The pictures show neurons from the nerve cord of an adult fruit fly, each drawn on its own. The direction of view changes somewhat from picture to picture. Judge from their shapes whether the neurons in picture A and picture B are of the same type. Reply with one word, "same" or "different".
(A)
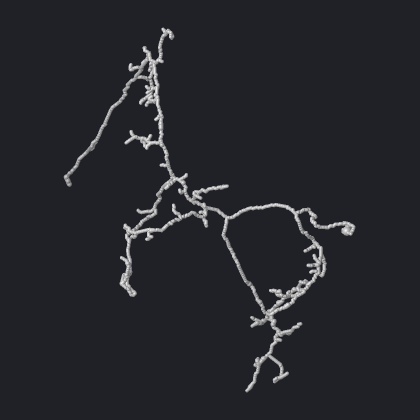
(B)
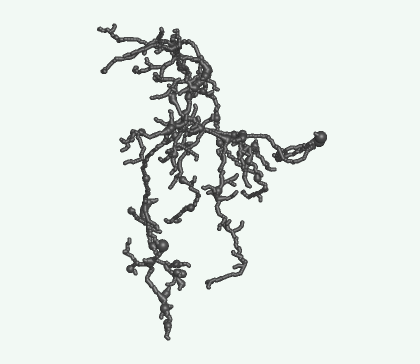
different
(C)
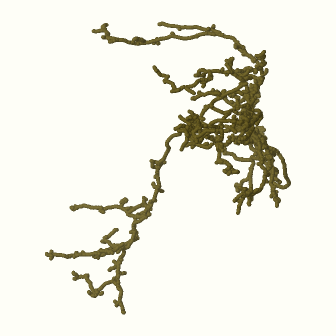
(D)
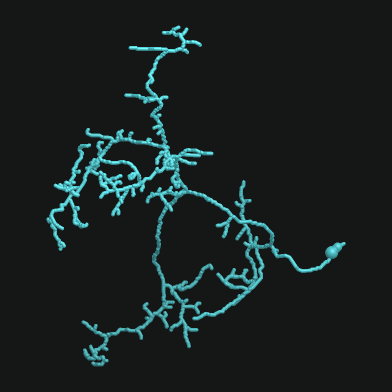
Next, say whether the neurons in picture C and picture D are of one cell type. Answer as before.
different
